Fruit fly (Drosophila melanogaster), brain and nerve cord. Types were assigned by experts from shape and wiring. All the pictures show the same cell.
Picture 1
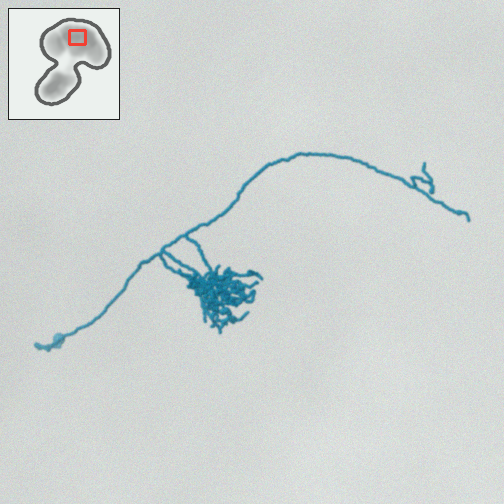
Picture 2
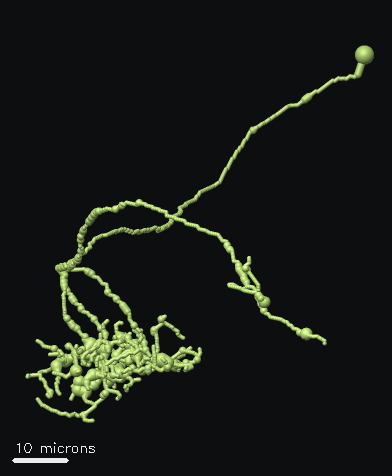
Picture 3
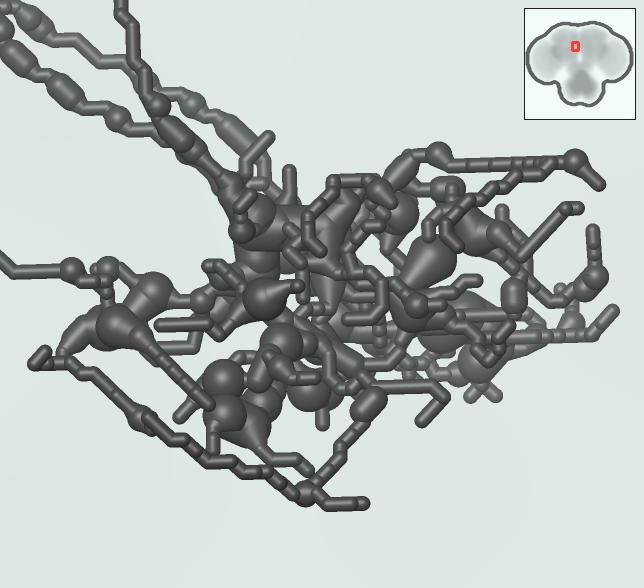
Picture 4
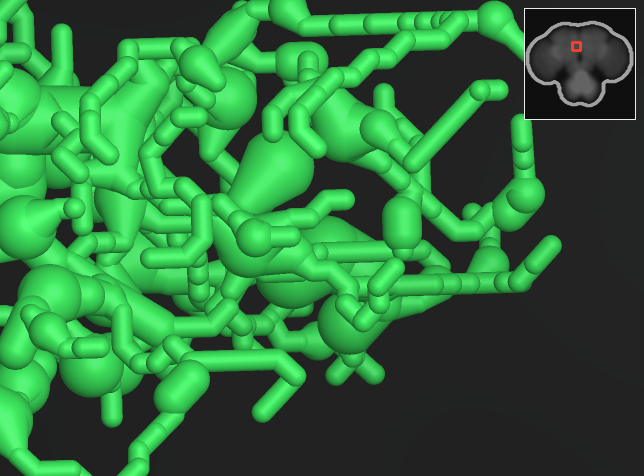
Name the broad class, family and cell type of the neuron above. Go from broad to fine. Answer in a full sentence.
A central-brain intrinsic neuron of class CX, type FC1B.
